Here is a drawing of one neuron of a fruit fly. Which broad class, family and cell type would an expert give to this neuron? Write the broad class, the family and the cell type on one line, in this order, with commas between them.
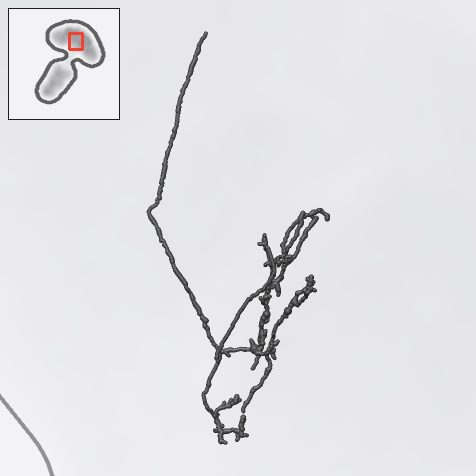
sensory neuron entering the brain, class mechanosensory, CB4246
